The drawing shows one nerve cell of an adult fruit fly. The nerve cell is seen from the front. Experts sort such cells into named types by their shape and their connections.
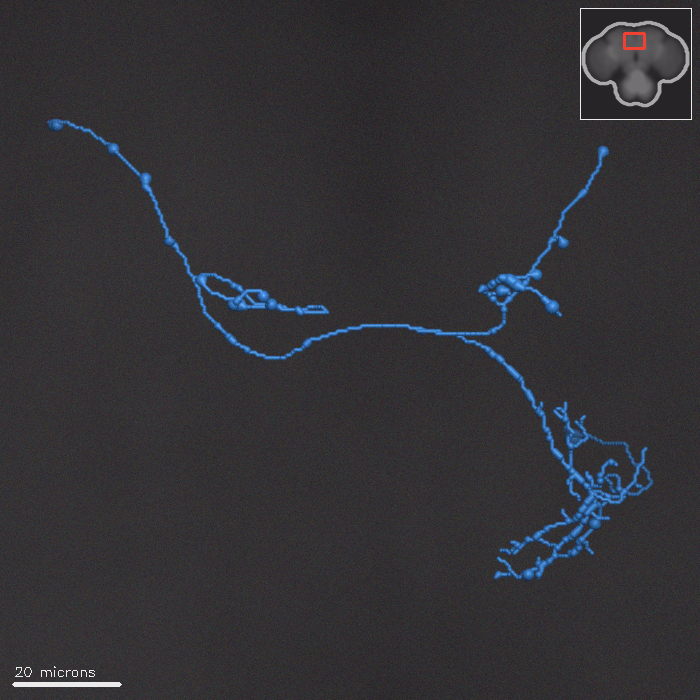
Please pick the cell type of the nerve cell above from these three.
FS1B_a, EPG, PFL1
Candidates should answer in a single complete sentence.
It is the cell type FS1B_a to which this nerve cell belongs.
